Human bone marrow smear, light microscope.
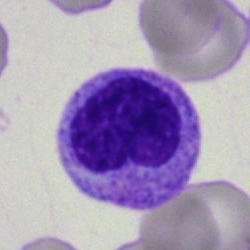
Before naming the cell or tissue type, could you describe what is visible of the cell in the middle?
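Outline round, smooth, no surface projections. Nucleus kidney-shaped from a notch in its lower edge; placed toward top of cell, leaving wider band of cytoplasm below. Cytoplasm filled with fine purple granules. Metamyelocyte.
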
